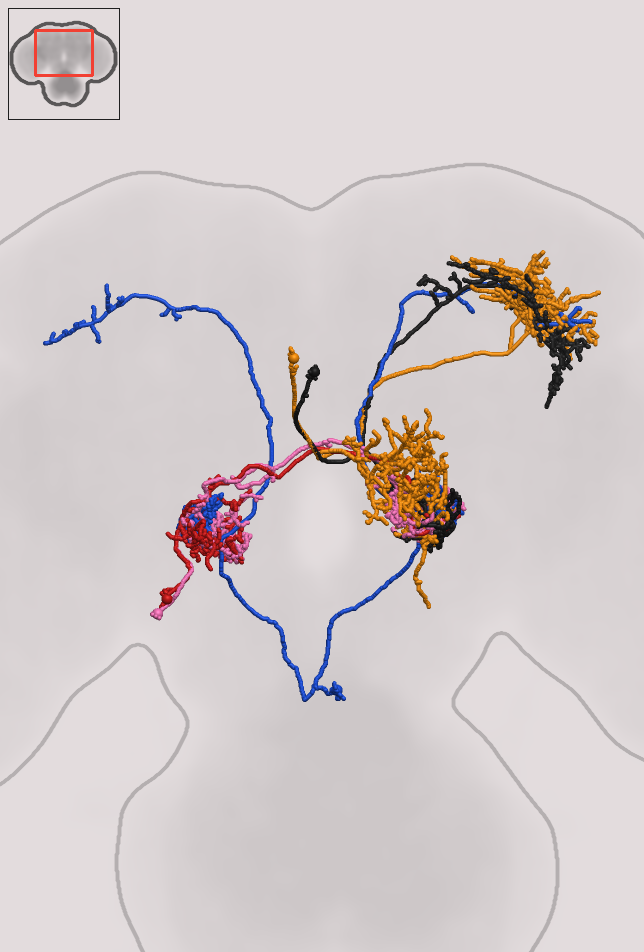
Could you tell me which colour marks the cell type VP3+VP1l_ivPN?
blue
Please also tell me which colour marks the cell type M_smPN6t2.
orange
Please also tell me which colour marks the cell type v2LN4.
red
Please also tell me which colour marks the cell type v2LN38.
pink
